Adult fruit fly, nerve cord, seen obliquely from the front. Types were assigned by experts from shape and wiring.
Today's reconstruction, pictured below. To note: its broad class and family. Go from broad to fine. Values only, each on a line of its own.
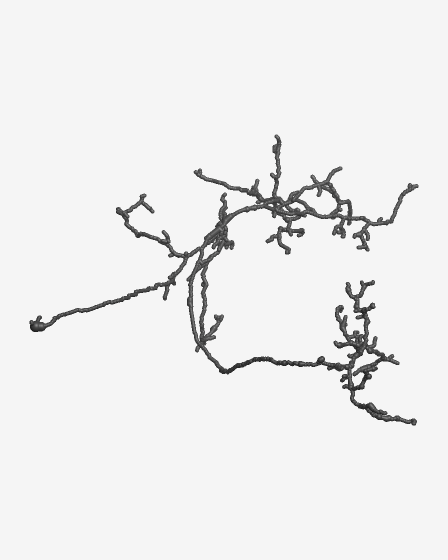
nerve-cord intrinsic neuron
hemilineage 01A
